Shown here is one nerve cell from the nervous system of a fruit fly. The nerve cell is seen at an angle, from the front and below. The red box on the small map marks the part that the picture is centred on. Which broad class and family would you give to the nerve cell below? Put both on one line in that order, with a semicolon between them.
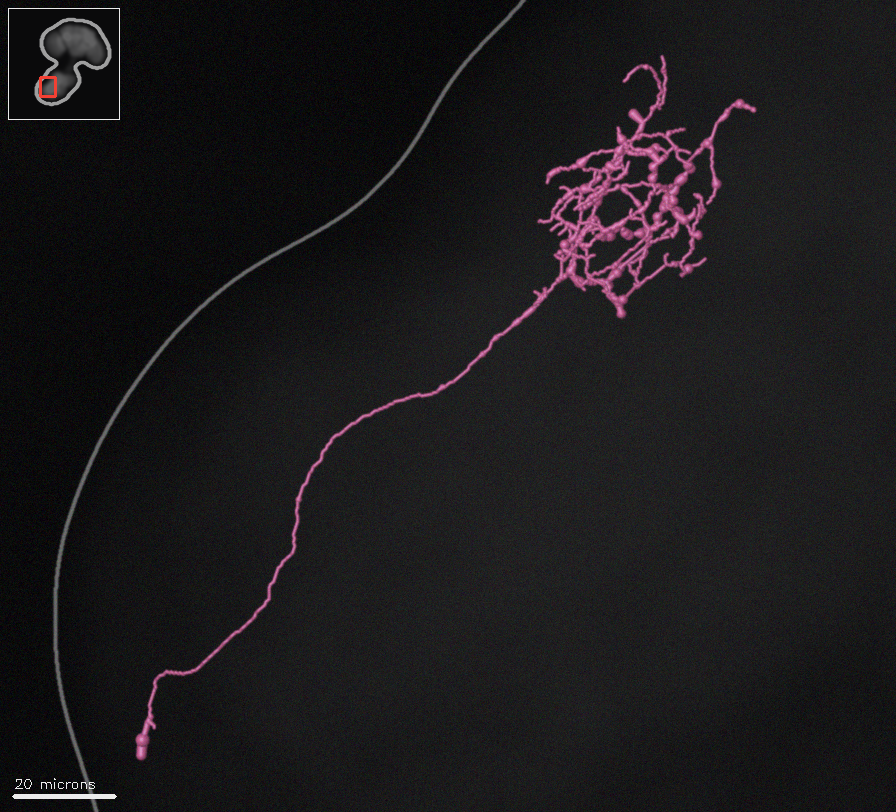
nerve-cord intrinsic neuron; hemilineage 16B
